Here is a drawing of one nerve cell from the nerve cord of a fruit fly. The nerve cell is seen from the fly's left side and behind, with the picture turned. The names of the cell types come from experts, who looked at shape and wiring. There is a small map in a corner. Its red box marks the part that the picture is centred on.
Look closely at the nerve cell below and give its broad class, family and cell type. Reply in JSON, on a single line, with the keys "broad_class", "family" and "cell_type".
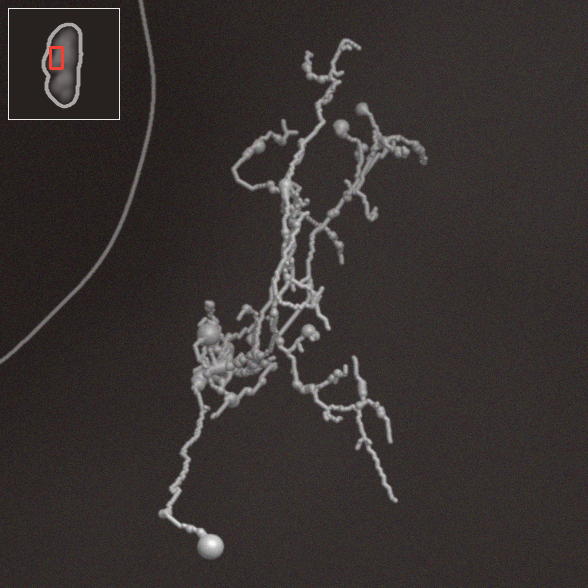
{"broad_class": "nerve-cord intrinsic neuron", "family": "hemilineage 01B", "cell_type": "IN01B080"}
